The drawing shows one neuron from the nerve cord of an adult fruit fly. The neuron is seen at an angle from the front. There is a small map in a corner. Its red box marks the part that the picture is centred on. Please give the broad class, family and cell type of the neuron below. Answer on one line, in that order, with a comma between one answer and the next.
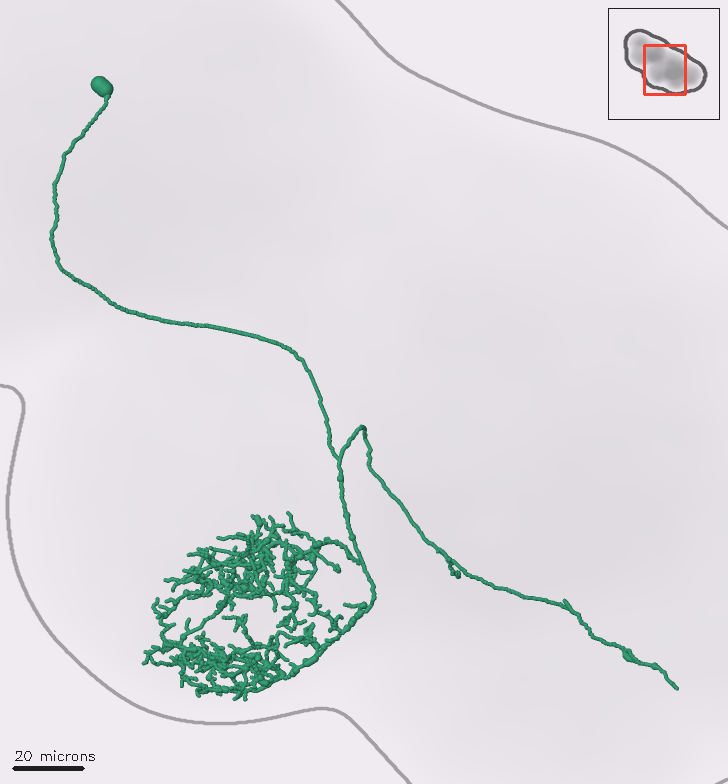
nerve-cord intrinsic neuron, hemilineage 23B, IN23B046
